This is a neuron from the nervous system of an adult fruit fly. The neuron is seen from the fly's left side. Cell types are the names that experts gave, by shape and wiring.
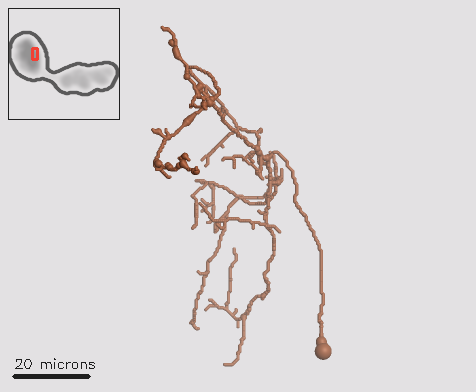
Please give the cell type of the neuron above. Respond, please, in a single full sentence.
Under cell type classification, the neuron is CB1641.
